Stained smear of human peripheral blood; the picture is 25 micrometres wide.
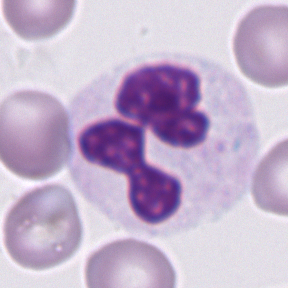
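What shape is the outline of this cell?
Round and smooth.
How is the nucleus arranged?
I see several lobes joined by narrow constrictions, and no nucleoli.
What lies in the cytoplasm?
Fine, faint granules.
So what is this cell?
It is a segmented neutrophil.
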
